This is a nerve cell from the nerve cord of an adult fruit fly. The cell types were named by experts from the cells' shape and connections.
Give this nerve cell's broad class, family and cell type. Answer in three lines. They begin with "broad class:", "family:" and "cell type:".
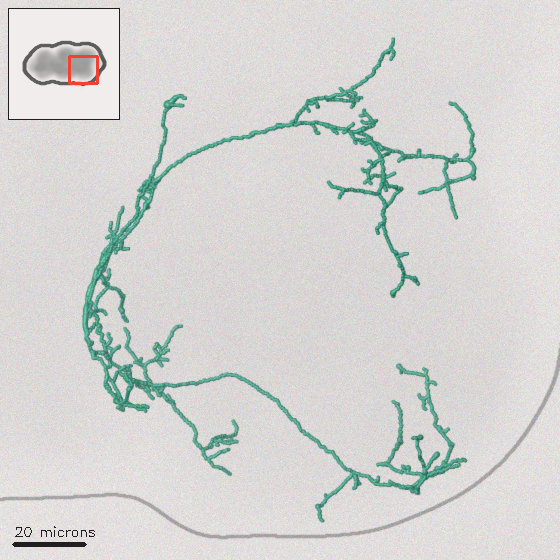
broad class: nerve-cord intrinsic neuron
family: hemilineage 04B
cell type: IN04B101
